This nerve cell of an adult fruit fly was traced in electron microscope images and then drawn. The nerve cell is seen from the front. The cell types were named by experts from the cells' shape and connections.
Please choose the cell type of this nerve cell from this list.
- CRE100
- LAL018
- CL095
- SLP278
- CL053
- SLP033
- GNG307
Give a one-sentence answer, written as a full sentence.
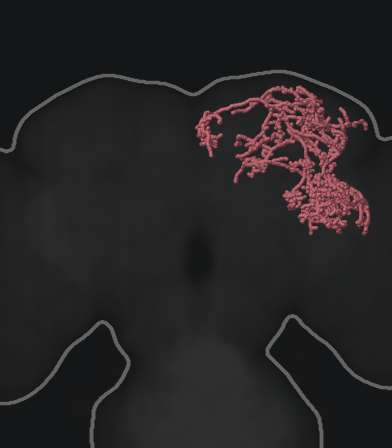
This nerve cell is given the cell type SLP278.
